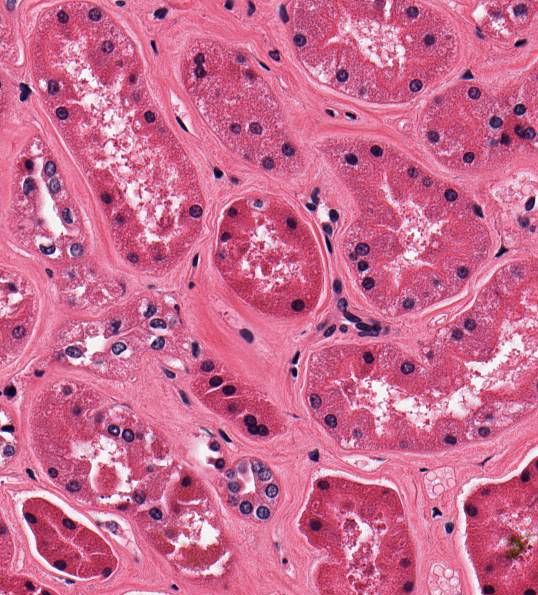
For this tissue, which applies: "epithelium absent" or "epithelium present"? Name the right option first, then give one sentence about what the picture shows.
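Epithelium present. The larger tubules are lined by cells with abundant granular eosinophilic cytoplasm.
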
